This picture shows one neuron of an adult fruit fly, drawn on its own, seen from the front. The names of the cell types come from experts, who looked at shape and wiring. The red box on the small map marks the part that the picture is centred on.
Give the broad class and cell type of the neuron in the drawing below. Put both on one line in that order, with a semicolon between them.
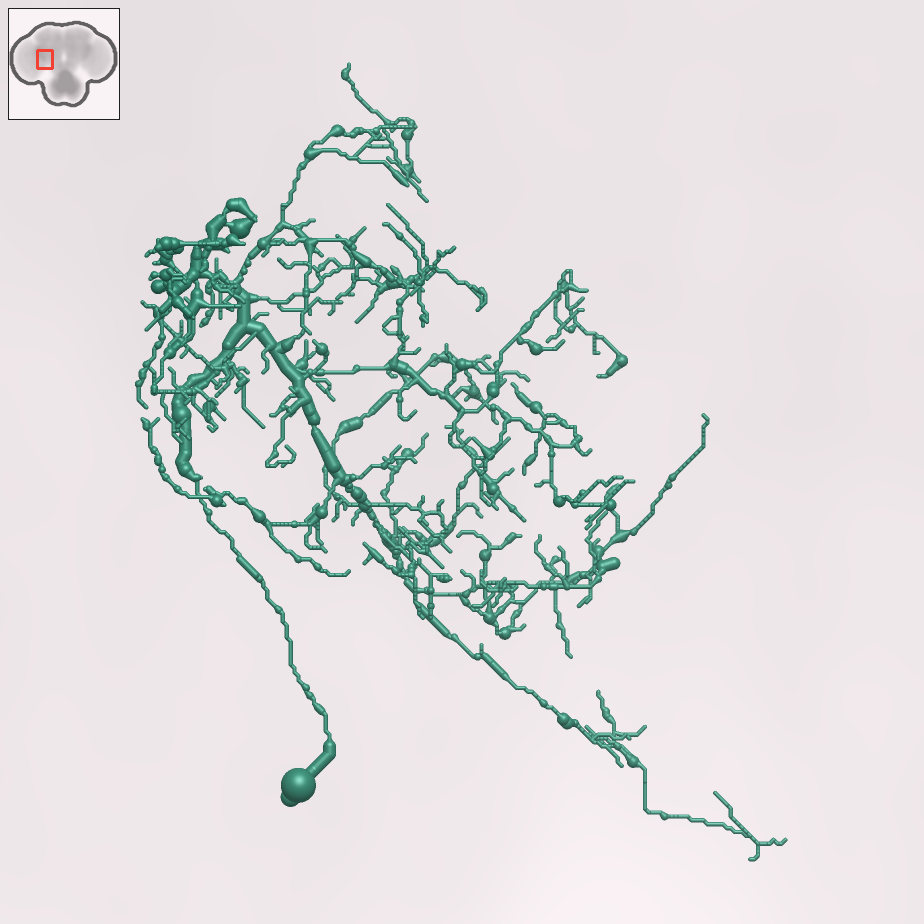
central-brain intrinsic neuron; AVLP349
